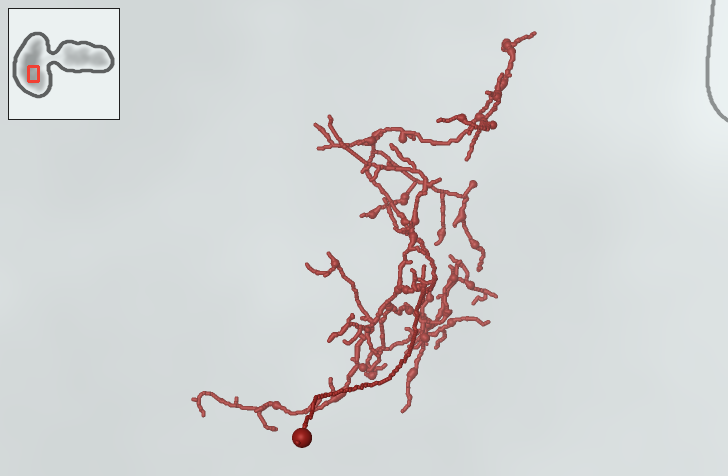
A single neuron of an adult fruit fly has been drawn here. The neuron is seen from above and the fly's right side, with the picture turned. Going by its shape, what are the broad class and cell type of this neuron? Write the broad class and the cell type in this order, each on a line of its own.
central-brain intrinsic neuron
CL239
